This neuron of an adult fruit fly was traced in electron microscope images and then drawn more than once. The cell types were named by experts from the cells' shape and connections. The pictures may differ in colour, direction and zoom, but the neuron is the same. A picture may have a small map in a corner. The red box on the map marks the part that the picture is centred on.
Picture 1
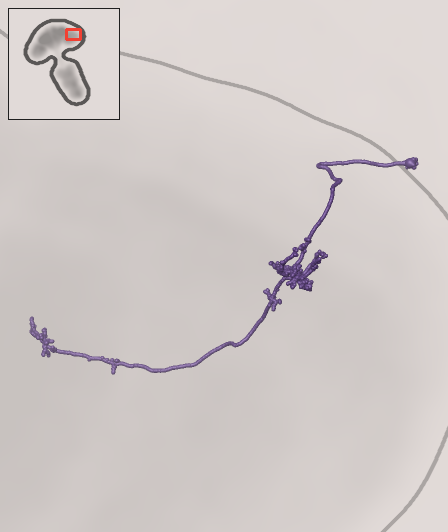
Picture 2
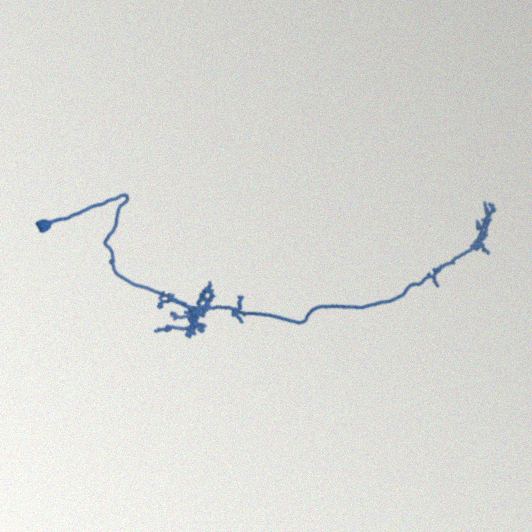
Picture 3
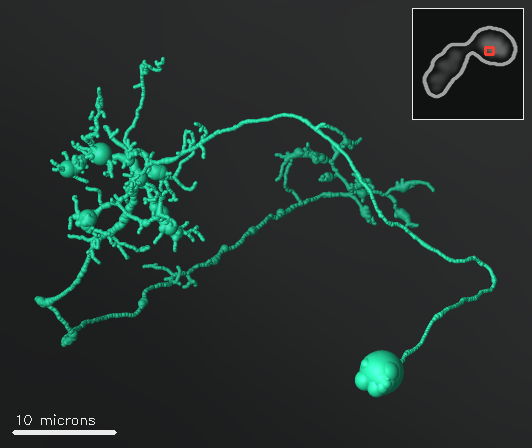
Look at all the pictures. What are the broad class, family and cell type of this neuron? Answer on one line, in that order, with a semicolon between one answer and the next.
optic-lobe intrinsic neuron; Tm; Tm5b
